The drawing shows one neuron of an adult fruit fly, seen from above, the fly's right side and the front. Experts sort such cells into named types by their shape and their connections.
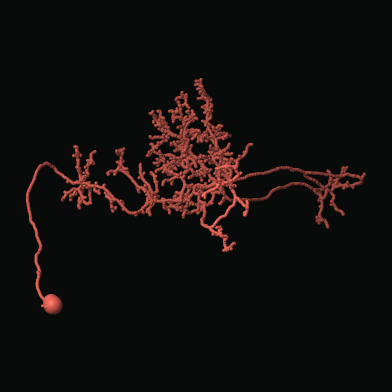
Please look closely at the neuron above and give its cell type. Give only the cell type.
Y11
